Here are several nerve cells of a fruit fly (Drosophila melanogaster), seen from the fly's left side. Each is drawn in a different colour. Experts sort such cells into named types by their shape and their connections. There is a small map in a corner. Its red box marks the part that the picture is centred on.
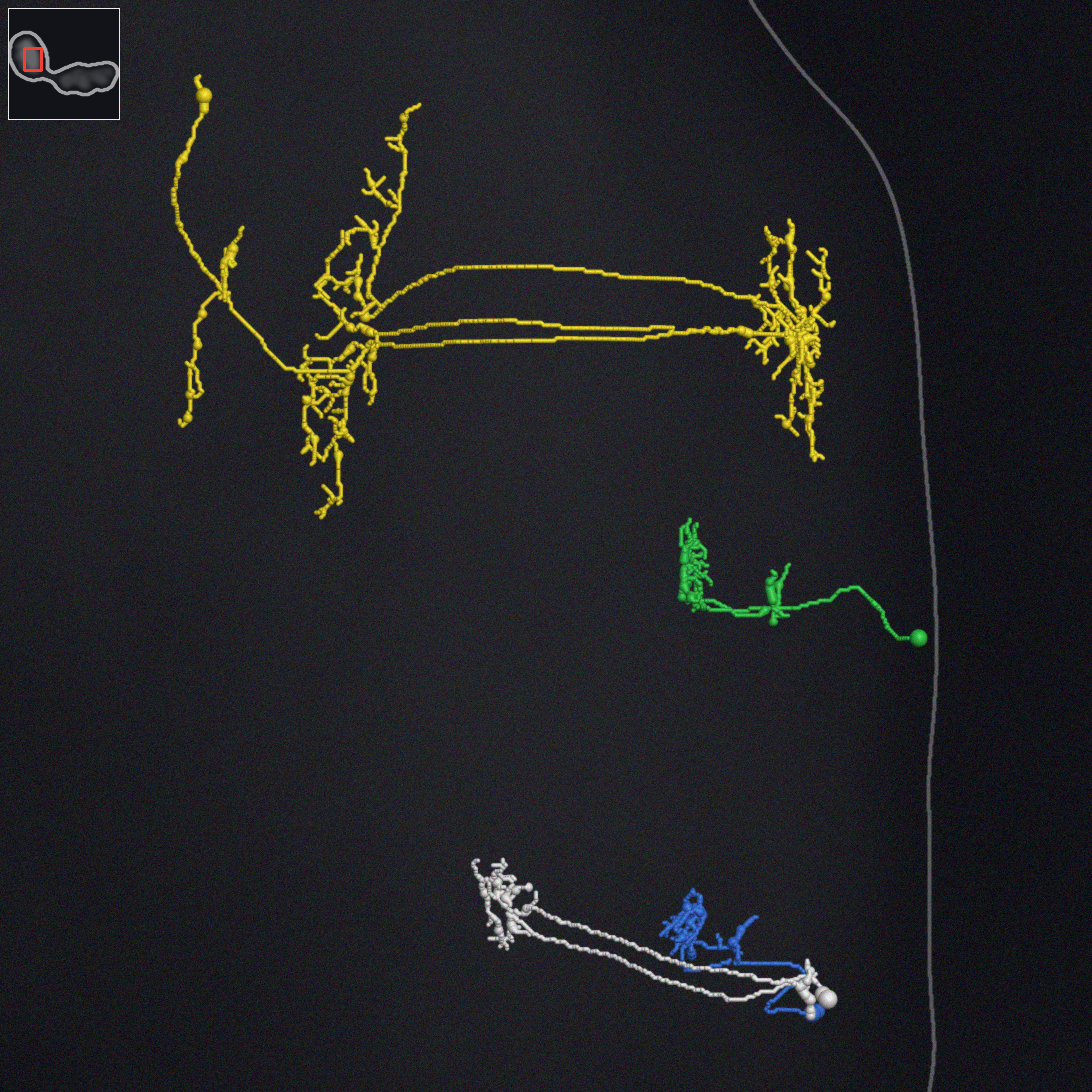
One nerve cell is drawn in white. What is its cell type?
T5d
